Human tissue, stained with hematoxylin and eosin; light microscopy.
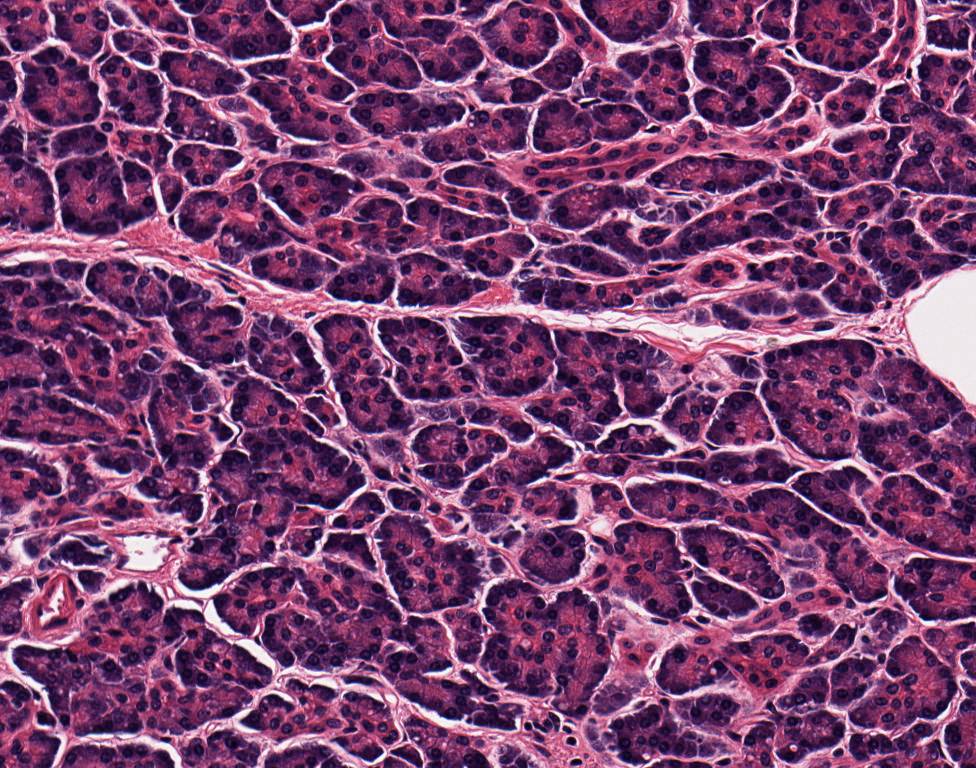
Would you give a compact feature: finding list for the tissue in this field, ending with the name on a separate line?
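Arrangement: closely packed small rounded acini in lobules, with no duct or fibrous area taking up much space.
Nuclei: small, round, dark, basal, at the acinus's outer edge.
Cytoplasm: deep purple basally, pinker centrally.
Lumens: tiny, mostly not visible as spaces.
Tissue: pancreas.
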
